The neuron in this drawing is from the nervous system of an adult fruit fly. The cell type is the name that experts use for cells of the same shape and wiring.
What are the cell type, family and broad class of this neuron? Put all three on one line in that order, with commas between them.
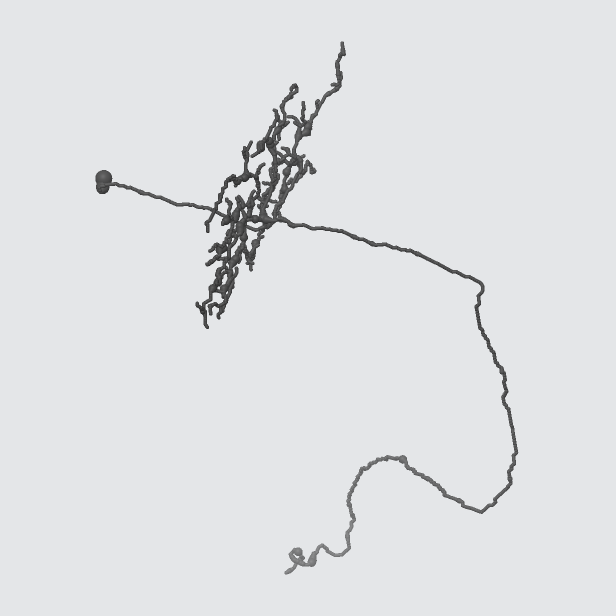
MeTu1, MeTu, visual projection neuron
